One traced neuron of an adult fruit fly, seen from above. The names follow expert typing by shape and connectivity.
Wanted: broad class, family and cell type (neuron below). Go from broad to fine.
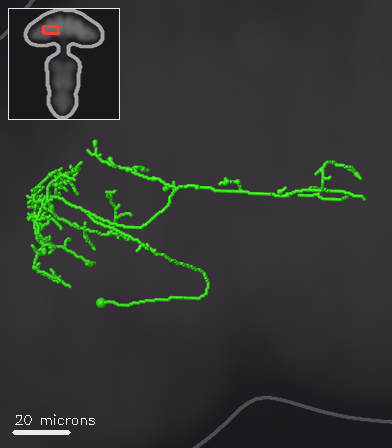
central-brain intrinsic neuron; hemilineage LHp2; LHPV6a1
